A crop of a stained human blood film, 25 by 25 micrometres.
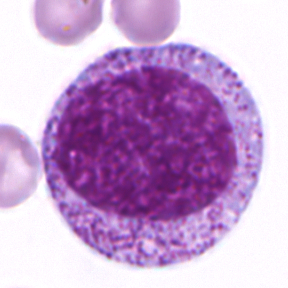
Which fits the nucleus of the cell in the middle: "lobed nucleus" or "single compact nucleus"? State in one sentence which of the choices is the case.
This cell has an undivided, compact nucleus that is round, oval or kidney-shaped.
